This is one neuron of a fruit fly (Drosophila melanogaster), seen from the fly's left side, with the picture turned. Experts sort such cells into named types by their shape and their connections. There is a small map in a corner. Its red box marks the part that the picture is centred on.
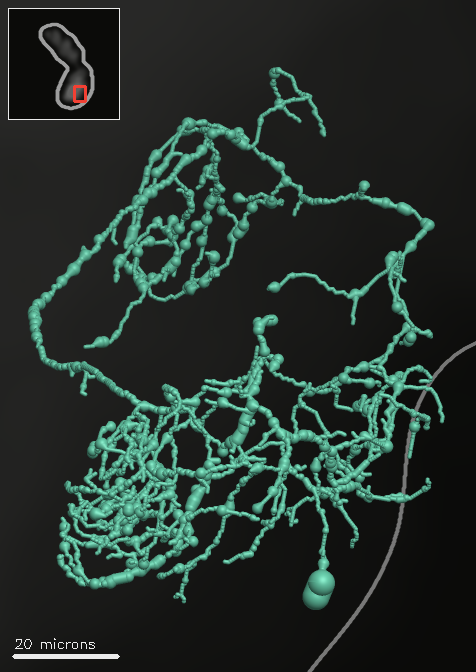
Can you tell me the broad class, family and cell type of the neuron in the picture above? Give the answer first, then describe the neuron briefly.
This is a central-brain intrinsic neuron. Its family is hemilineage ALl1_dorsal. Its cell type is lLN8. From top to bottom in the picture it spans about 100 microns. The picture shows dozens of branch ends.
